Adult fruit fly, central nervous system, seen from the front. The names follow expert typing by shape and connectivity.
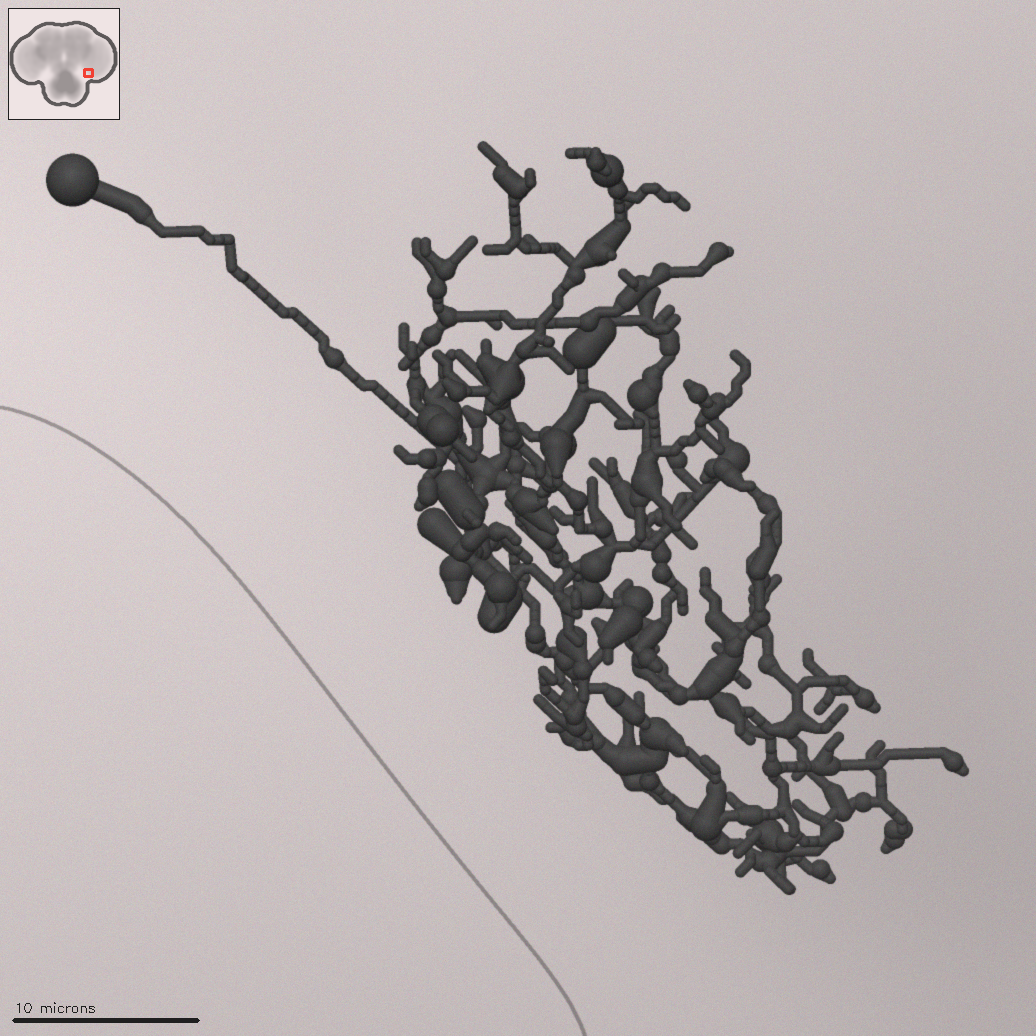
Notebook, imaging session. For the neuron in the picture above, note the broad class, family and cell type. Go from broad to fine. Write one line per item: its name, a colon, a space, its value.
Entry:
broad class: optic-lobe intrinsic neuron
family: Pm
cell type: Pm1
